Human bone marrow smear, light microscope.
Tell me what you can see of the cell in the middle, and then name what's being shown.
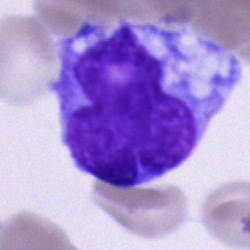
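Along the top, the cell's irregular outline breaks into a ragged edge. Its folded nucleus, notched at the lower edge, fills most of the cell and lies toward the lower left, with finely textured rather than coarsely clumped chromatin. This is a monocyte.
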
